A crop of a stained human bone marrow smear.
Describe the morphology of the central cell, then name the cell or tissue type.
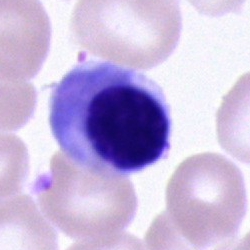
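The outline here seems roughly oval, and its edge is smooth. The nucleus, I notice, is off-centre, set toward the right side. Its chromatin is dense and stains dark purple. I see no granules in the cytoplasm. So this is an erythroblast.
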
